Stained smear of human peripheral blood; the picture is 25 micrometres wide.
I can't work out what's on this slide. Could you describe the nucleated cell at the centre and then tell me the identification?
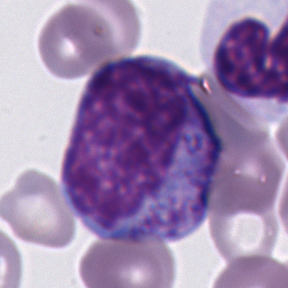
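Nucleus occupies most of the cell, placed toward the upper left. Chromatin finely stippled, not coarsely clumped. Cytoplasm pale greyish-blue, with fine purple granules scattered throughout. Promyelocyte.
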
